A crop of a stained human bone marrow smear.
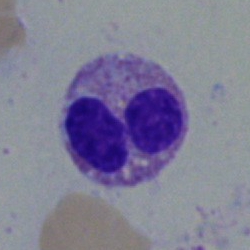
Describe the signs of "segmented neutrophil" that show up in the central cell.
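Two nuclear lobes of roughly equal size are present, and their chromatin is dense and stains dark purple.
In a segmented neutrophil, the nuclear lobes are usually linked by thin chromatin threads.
A few small clear spots lie in the cytoplasm below the gap between the lobes.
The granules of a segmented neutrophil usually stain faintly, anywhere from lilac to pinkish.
In this cell, fine purplish granules are scattered through the cytoplasm.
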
